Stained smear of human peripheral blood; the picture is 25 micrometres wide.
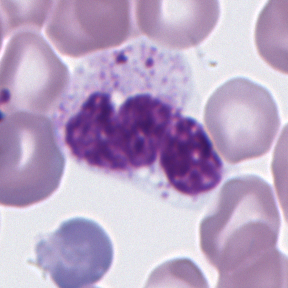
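Segmented neutrophil, nucleated cell at centre. Cytoplasm pale greyish-lilac, sparse scattered purple granules. Few largest, darkest granules in upper part of cell. Outline irregular, not round.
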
